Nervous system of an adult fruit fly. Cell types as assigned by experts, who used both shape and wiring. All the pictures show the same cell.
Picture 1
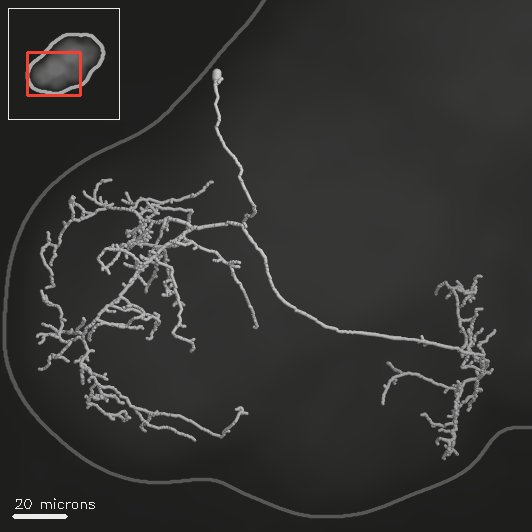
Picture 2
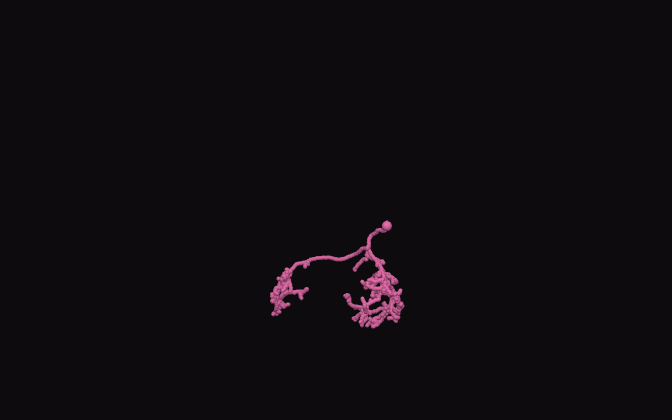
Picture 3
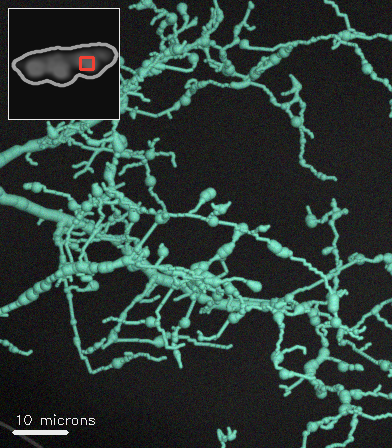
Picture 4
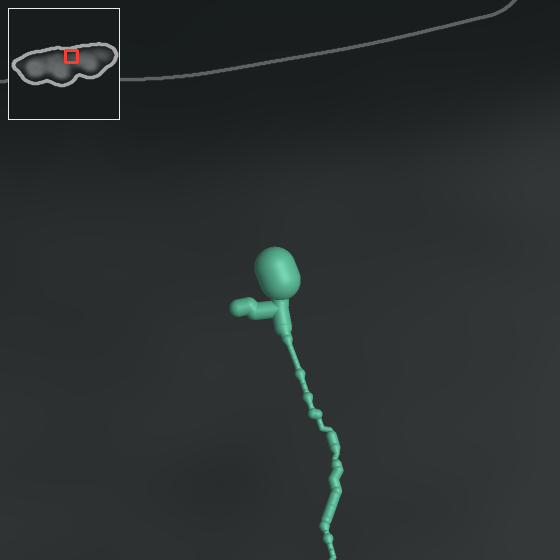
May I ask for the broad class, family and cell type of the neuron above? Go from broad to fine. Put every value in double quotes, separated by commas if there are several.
"nerve-cord intrinsic neuron", "hemilineage 01A", "IN01A042"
